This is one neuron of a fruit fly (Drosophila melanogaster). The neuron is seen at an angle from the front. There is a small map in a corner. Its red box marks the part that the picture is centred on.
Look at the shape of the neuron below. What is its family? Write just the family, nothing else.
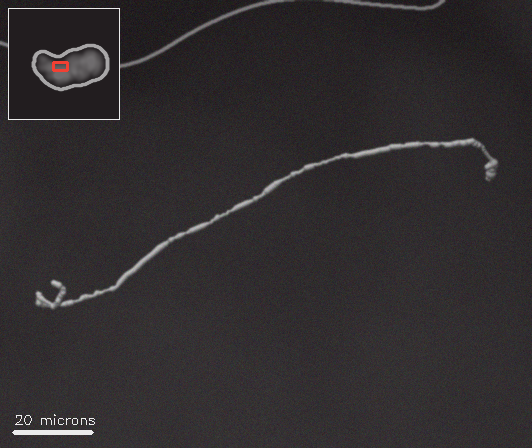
class visual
